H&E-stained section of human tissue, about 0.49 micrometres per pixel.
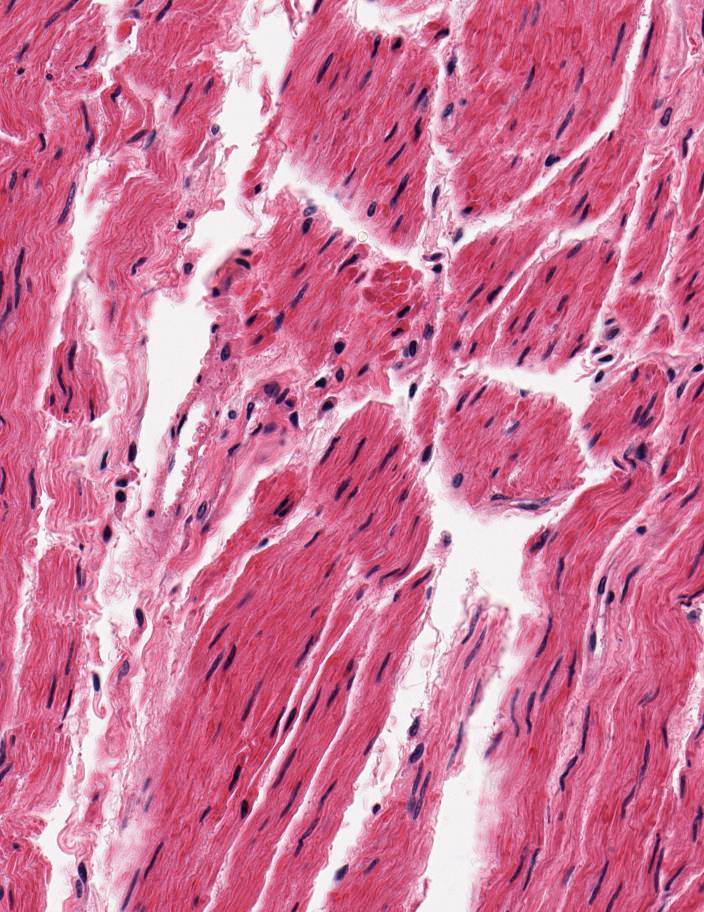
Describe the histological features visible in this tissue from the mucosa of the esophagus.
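Bundles of pink muscle fibres fill the whole field, separated by narrow white clefts. Now look at the lower half: most fibres there run diagonally from lower left to upper right. The nuclei are elongated and dark purple, lying within the fibres along their long axis. The cytoplasm is deep pink with a fine lengthwise fibrillar texture.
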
